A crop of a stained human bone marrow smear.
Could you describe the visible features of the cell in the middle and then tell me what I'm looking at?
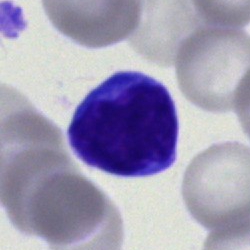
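Outline first: rounded but slightly angular, with flattened sides. Surface next: smooth, with no projections. Nucleus: single and unlobed, filling nearly the whole cell. Chromatin: dense and deeply stained dark purple throughout. This cell is a blast.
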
